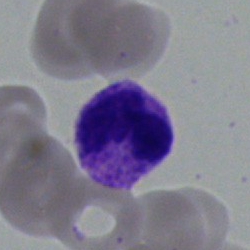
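Segmented neutrophil, central cell of the smear. The nucleus takes up the upper part of the cell, its chromatin dense and staining deep purple. The cytoplasm appears mainly as a band along the bottom of the cell and holds many small purple granules.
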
